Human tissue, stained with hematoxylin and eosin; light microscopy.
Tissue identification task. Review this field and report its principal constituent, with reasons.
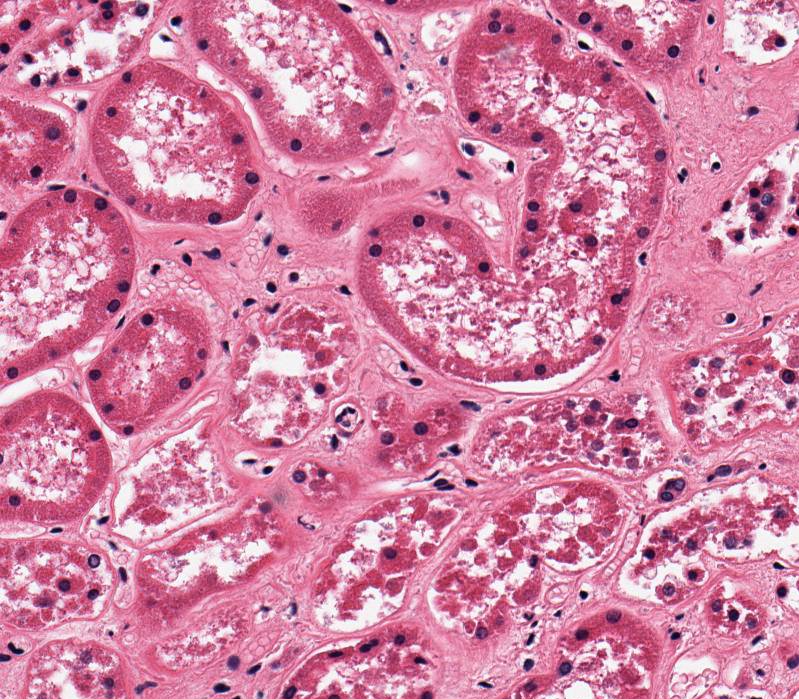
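The structure shown is the cortical labyrinth of the kidney. At the upper left, the better-preserved tubules have a single layer of cuboidal to low columnar cells, each with one round dark nucleus toward the base and abundant, deeply eosinophilic, granular cytoplasm.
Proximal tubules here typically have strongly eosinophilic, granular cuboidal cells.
Frothy, fragmented pink material with many small clear spaces fills the lumina, and the largest tubule, near the upper centre, has a folded, curved outline.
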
